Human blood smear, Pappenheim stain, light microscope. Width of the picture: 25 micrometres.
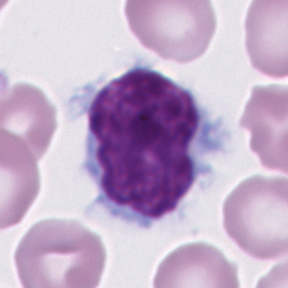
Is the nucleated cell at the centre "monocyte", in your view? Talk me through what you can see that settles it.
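Not a monocyte, I'm afraid: what you have here is a hairy cell. Look first at the edge, where the cytoplasm ends in fine, ragged, hair-like projections around the cell. The cytoplasm is pale blue, which suits a hairy cell.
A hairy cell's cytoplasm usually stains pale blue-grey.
Now check for vacuoles: there are none in this cytoplasm, which does not suit a monocyte.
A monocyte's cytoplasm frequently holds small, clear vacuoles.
The rest you can simply note: the cytoplasm makes only a narrow rim, the nucleus is about 13 by 9 micrometres with an irregular, notched outline, and its chromatin stains dark purple throughout.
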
